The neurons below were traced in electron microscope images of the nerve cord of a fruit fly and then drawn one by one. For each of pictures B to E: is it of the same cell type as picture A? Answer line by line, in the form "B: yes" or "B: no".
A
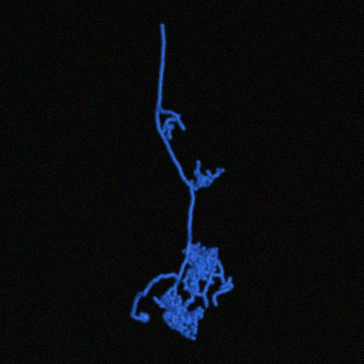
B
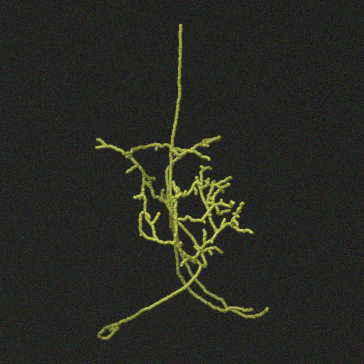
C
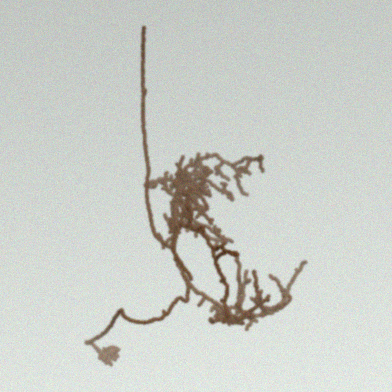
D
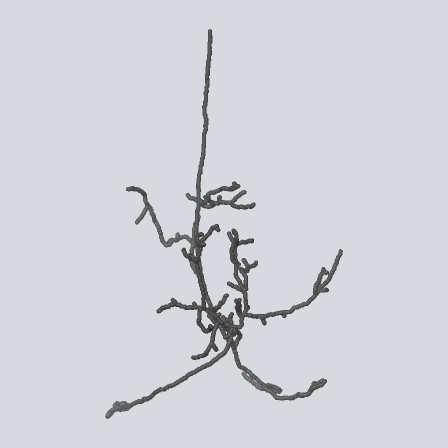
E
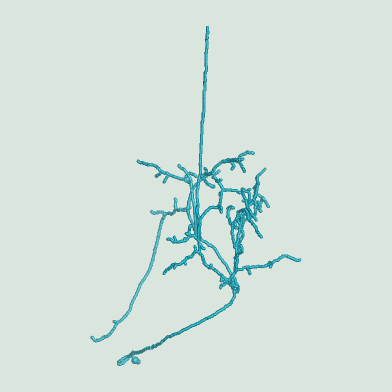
B: no
C: yes
D: no
E: no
